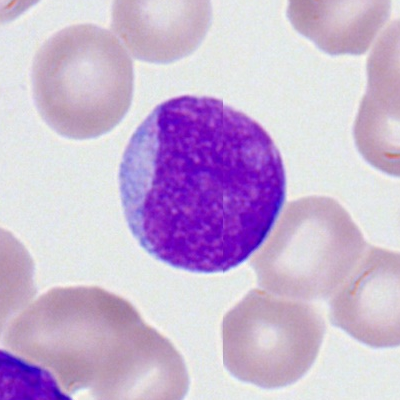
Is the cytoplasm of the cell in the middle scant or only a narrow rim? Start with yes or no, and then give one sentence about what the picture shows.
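Yes. The nucleus fills most of the cell and lies toward the right side.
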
